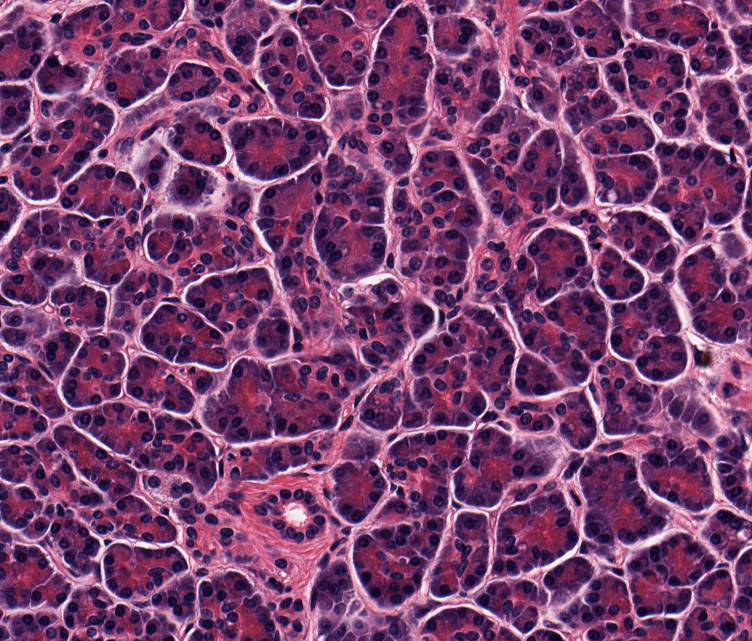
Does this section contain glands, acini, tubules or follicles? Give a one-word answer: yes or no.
Yes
